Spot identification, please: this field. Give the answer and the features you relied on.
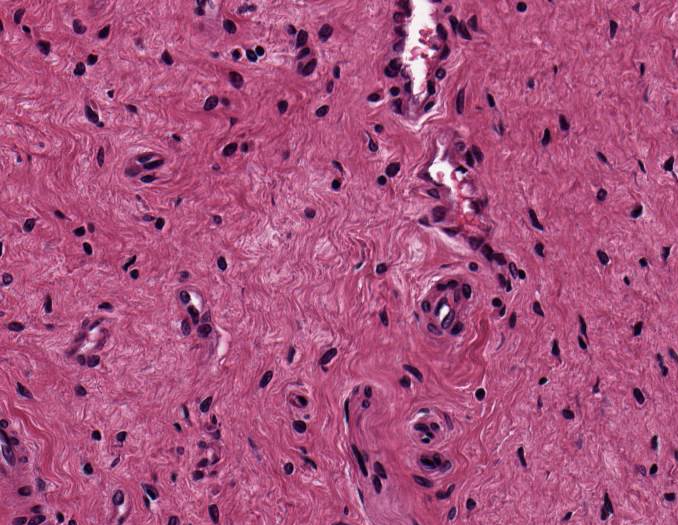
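I'd call this dense connective tissue: dense pink fibrous stroma with scattered nuclei fills the field; there's no epithelium.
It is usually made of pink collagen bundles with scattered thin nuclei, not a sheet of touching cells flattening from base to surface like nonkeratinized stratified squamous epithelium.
The fibres are wavy, interlacing in varied directions; nuclei are small, dark, oval to spindle-shaped.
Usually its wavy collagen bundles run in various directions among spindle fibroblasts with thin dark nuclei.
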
